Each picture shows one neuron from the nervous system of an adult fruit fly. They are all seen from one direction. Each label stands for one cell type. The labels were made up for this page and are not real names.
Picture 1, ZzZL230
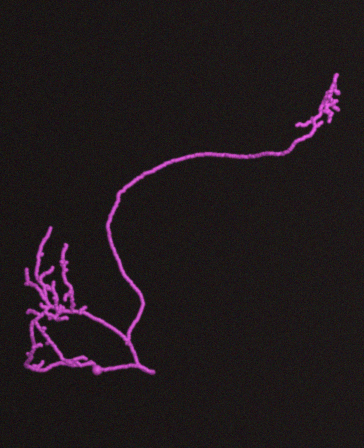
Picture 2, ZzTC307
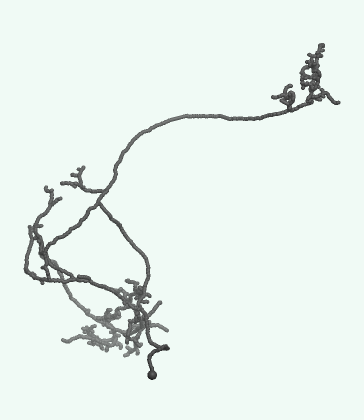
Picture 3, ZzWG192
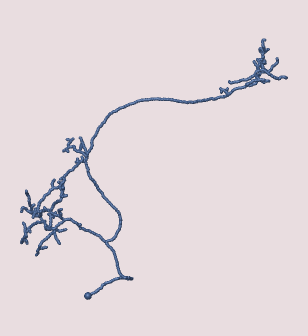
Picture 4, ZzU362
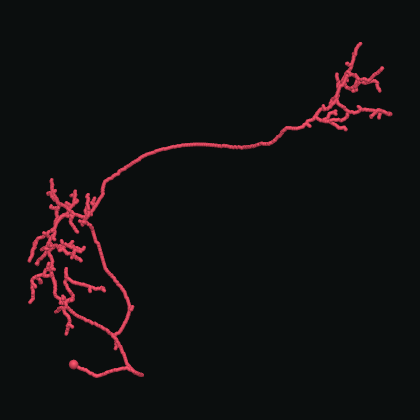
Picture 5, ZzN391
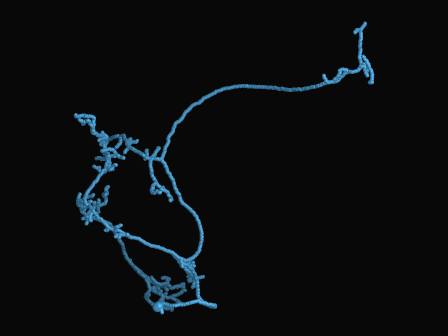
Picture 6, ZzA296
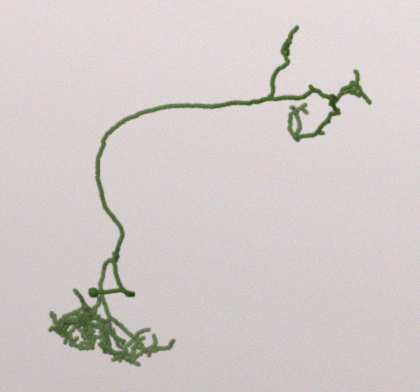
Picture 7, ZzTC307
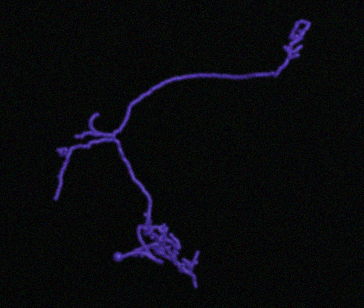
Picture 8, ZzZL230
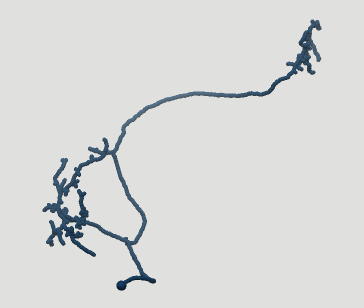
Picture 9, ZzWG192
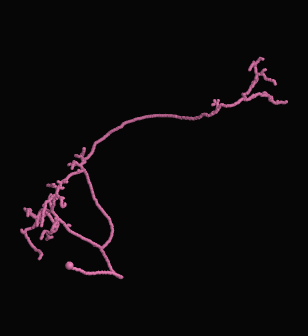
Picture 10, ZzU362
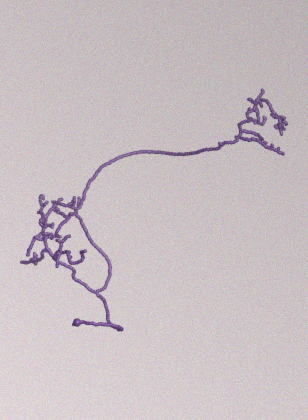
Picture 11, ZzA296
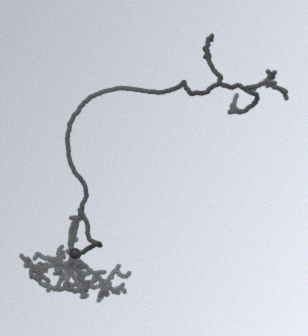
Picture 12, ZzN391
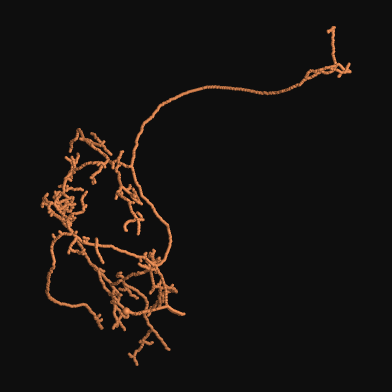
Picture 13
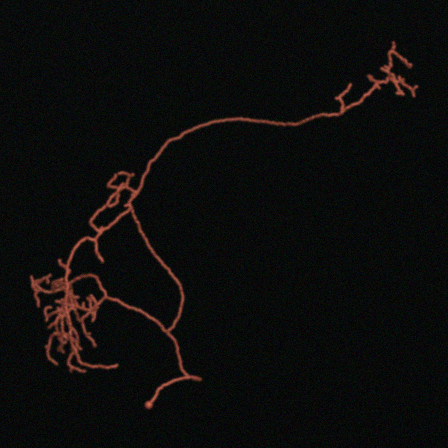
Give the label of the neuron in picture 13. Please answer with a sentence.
It belongs to ZzWG192.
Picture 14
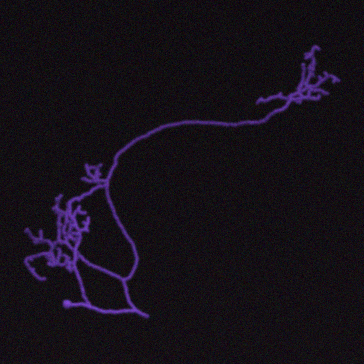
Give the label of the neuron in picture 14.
It belongs to ZzWG192.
